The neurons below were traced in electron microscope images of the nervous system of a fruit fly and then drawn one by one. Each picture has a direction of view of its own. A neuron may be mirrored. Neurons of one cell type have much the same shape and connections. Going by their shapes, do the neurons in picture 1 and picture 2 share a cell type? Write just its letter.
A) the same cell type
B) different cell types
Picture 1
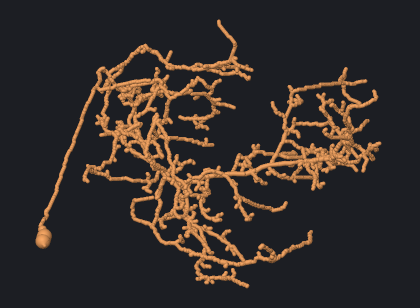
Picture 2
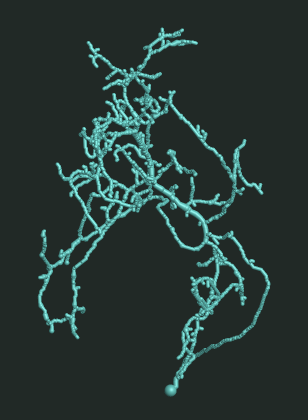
A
